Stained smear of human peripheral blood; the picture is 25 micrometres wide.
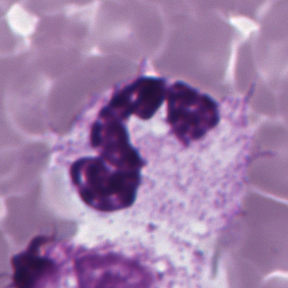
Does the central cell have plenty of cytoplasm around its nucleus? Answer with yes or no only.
Yes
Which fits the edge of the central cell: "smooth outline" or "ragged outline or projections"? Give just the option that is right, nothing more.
Ragged outline or projections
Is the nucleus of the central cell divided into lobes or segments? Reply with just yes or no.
Yes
